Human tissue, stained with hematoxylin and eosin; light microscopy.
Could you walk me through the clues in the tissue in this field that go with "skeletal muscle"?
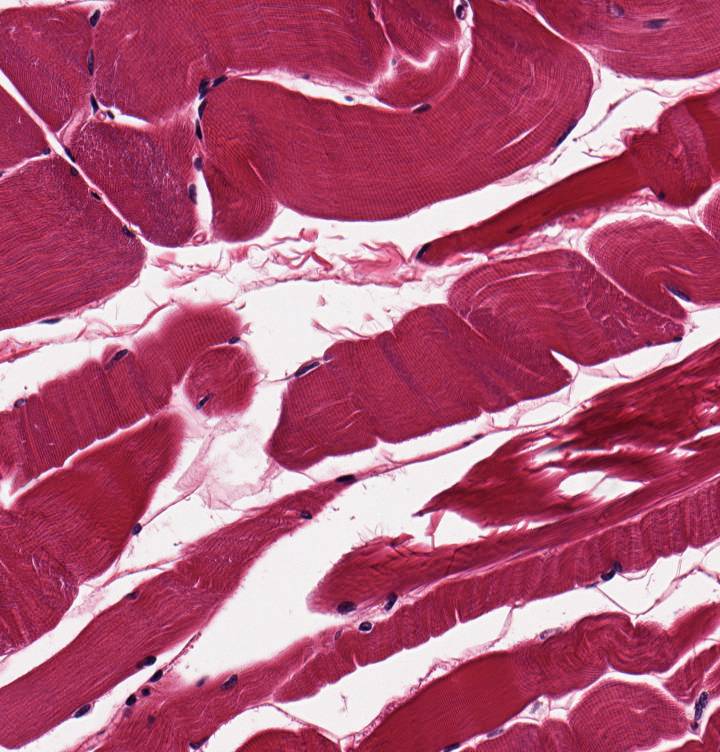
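This field is skeletal muscle. What goes with skeletal muscle is the fine transverse cross-striations running across many of the fibres.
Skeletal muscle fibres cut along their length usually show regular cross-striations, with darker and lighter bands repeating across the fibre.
Other features are simply seen: the small, dark, elongated nuclei sit at the edges of the fibres rather than in their centres, and the fibre cytoplasm stains a deep, even pink-red. No fat cells appear anywhere in the field.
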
